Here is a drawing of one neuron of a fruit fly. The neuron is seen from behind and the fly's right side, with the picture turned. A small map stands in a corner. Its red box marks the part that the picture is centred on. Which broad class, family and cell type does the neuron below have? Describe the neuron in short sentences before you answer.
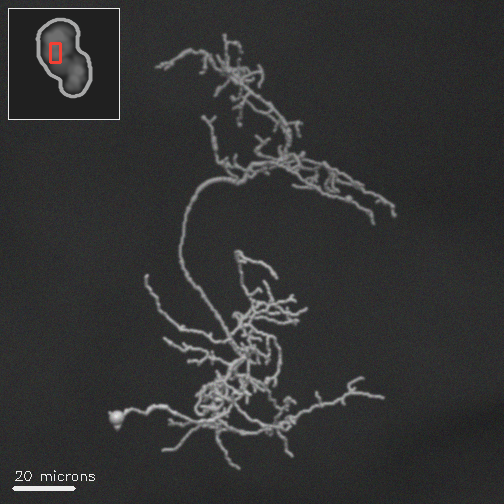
Its cell body lies at the lower left of the picture. By the scale bar it is about 150 microns tall in this view. The picture shows dozens of branch ends. It is a central-brain intrinsic neuron. The family is hemilineage VLPp&l1_posterior. Its cell type is LAL140.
